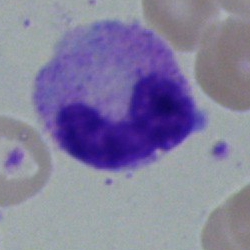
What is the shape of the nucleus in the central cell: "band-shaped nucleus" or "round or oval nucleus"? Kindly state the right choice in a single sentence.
A curved band without separate lobes is the shape of the nucleus.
